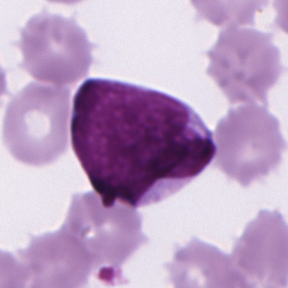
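Myeloblast: note how the nucleus, which fills about 80% of the cell's area, is angular and roughly triangular, following the cell outline. Dark purple chromatin is finely stippled throughout it. What cytoplasm can be seen is pale greyish-lilac, and a small dark knob projects from the lower edge of the cell.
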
